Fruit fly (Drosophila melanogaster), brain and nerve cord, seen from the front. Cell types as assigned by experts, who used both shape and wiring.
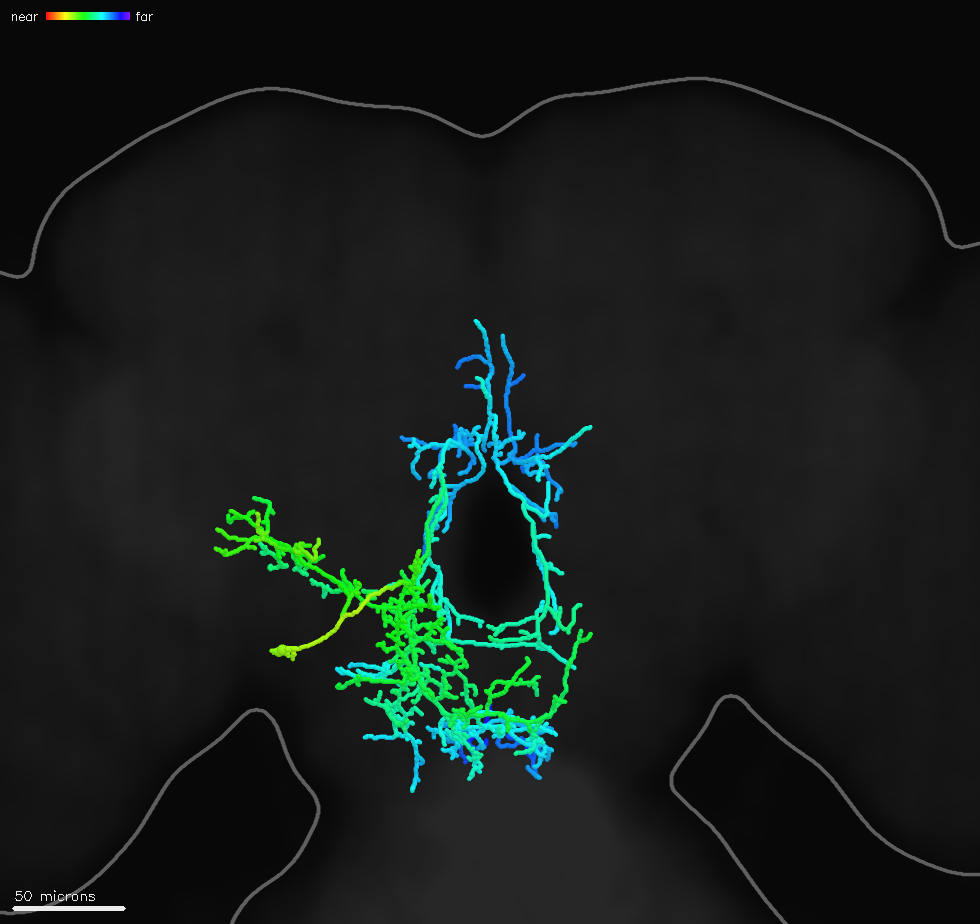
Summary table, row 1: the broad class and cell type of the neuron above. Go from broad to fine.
central-brain intrinsic neuron; GNG504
